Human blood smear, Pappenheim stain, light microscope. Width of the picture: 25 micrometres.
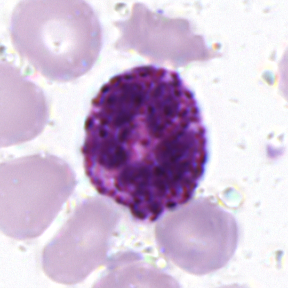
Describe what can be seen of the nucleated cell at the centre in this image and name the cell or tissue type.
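First, the oval outline is mostly smooth. Second, granules vary noticeably in size. Third, the nucleus lies largely hidden beneath overlying granules, showing only as darker clumped masses. Fourth, the little background visible between granules is pale pinkish-lilac. The cell is a basophil.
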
